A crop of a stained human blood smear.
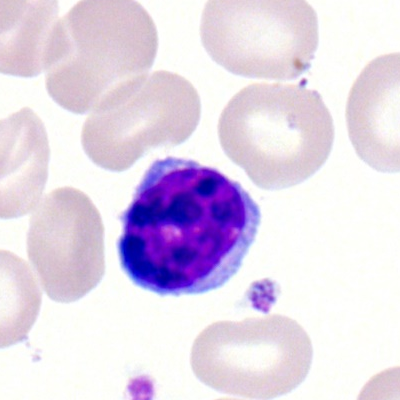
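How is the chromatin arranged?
Coarsely, clumped into dark purple patches.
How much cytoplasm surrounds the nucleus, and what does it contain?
Only a thin rim, showing no granules and no vacuoles.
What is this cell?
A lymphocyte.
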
